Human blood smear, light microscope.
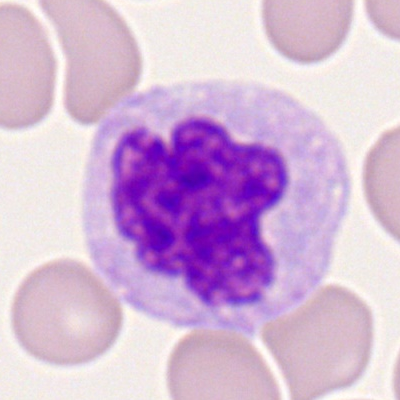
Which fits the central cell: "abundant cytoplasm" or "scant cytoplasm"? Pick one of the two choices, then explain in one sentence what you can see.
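Abundant cytoplasm. The cytoplasm is plentiful and forms a wide rim around the nucleus.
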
